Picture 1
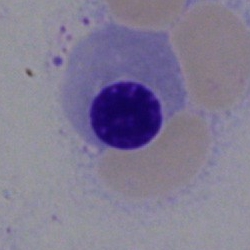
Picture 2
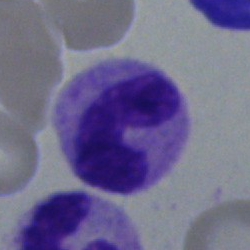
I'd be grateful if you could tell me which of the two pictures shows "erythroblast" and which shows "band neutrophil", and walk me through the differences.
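Picture 1: erythroblast. Picture 2: band neutrophil. Nucleus: in the erythroblast, off-centre with most cytoplasm above it and no nucleolus; in the band neutrophil, deeply indented, notch opening right, no nucleoli.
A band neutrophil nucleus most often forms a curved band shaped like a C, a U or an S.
Chromatin: erythroblast dense and dark purple with a few small paler spots; band neutrophil dark purple, fairly condensed, some clumping.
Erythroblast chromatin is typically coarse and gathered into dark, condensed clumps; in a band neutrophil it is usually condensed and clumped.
Cytoplasm: erythroblast abundant, pale blue-grey, no granules; band neutrophil a moderate pale lilac rim around the nucleus, no vacuoles.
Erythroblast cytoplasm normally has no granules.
Surroundings: red cells press against the erythroblast on its right and lower sides; the band neutrophil outline is round and smooth.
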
